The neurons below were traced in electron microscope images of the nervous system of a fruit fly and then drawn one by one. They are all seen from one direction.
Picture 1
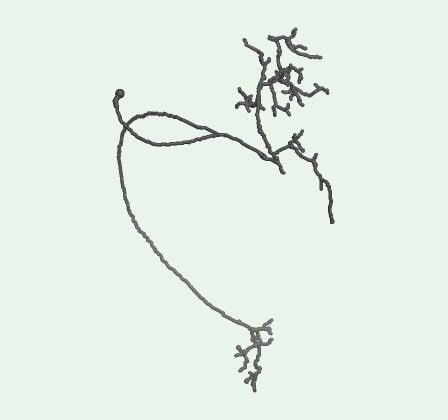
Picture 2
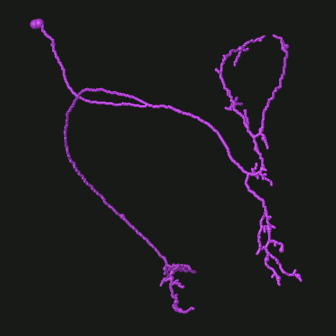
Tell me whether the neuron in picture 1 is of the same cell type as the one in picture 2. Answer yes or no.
no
